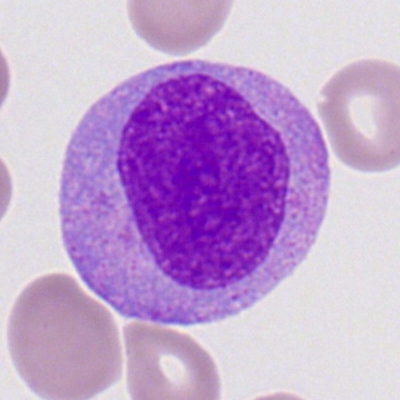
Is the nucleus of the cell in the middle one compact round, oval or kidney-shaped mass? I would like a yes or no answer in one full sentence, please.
Yes, the nucleus of the cell is compact, undivided and round, oval or kidney-shaped.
